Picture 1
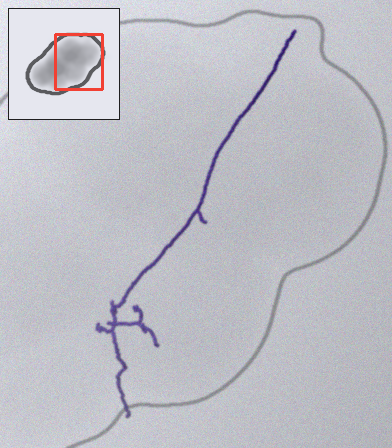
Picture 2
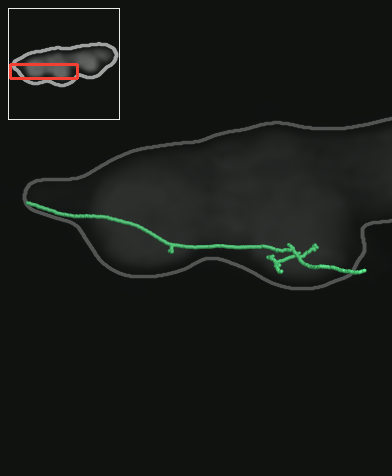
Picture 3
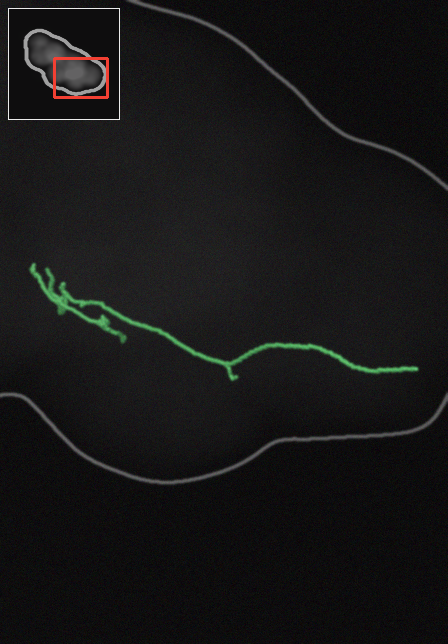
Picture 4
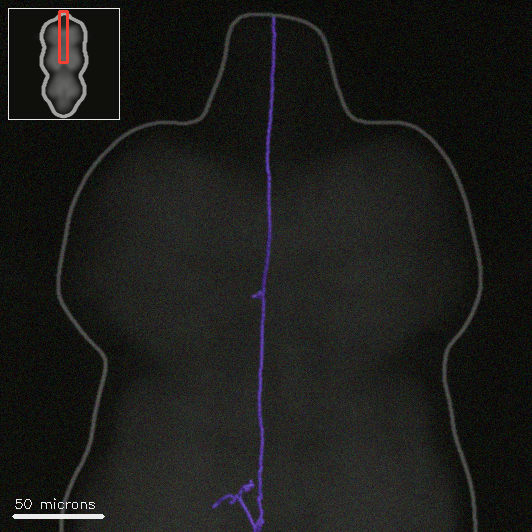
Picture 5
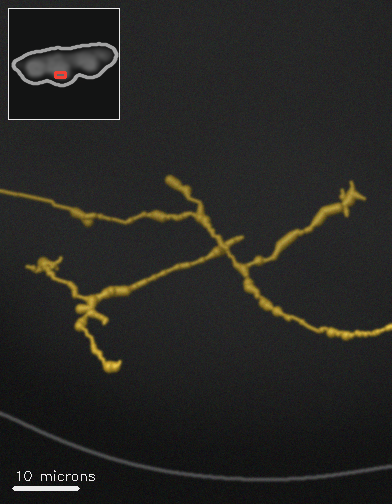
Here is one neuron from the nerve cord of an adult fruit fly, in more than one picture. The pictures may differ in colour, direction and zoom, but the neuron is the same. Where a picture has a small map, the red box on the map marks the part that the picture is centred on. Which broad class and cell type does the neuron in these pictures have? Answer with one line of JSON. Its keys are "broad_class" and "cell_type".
{"broad_class": "sensory neuron ascending to the brain", "cell_type": "SAxx02"}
